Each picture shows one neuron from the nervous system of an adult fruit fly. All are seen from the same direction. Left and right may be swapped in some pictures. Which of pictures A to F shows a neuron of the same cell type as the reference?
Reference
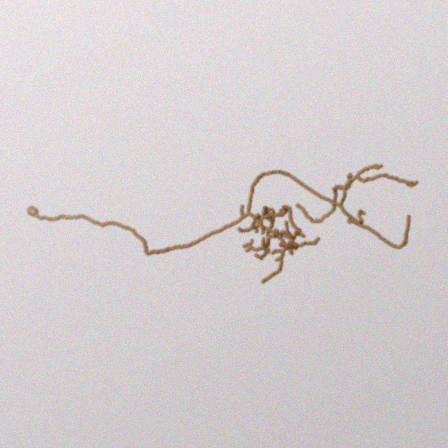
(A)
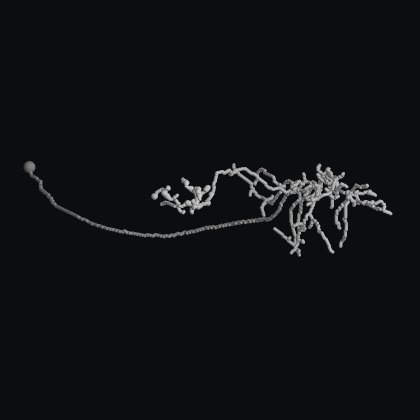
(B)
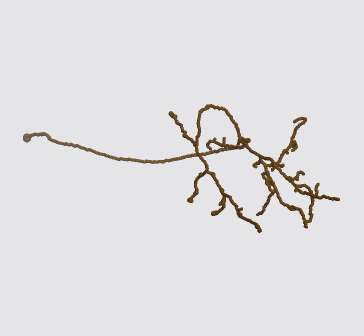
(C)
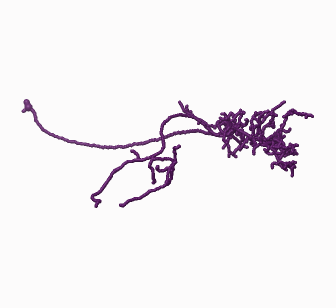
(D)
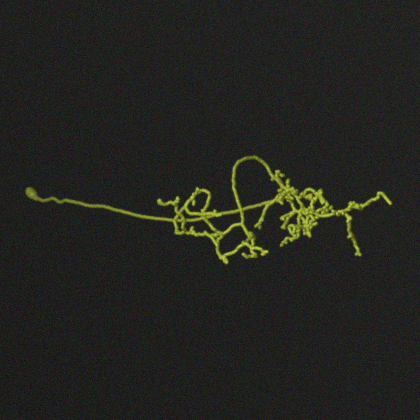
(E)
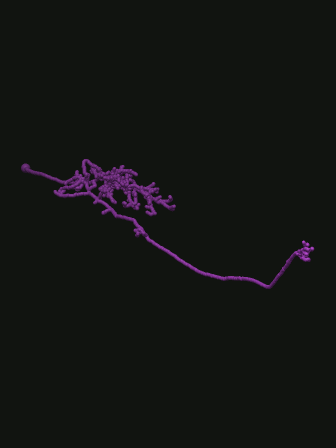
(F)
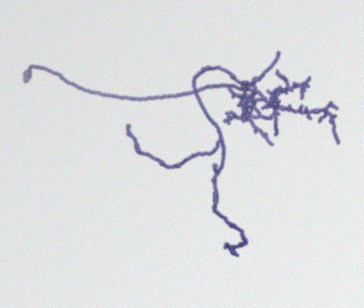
Picture D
